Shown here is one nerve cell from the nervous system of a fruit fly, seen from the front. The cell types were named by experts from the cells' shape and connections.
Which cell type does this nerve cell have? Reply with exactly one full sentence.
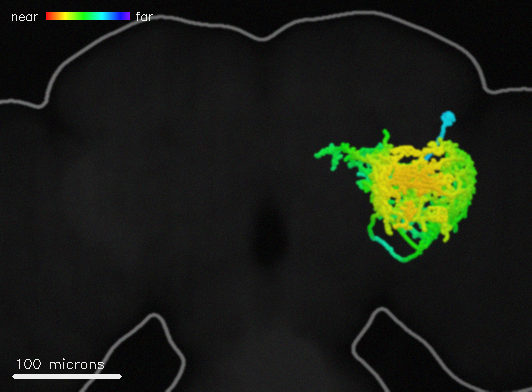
The cell type given to this nerve cell is 5-HTPLP01.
